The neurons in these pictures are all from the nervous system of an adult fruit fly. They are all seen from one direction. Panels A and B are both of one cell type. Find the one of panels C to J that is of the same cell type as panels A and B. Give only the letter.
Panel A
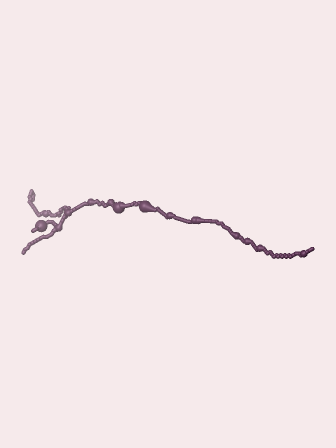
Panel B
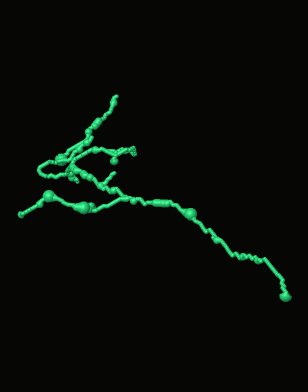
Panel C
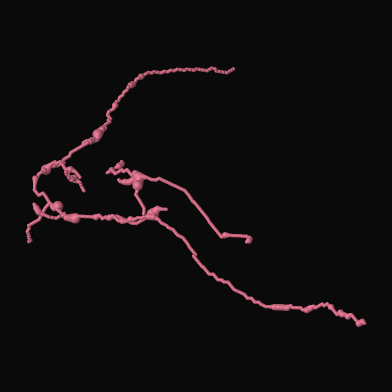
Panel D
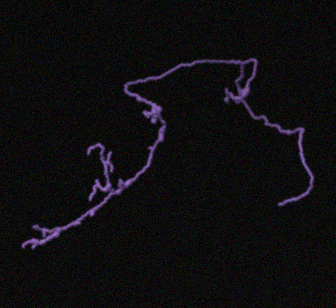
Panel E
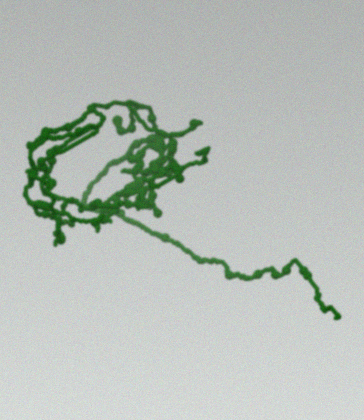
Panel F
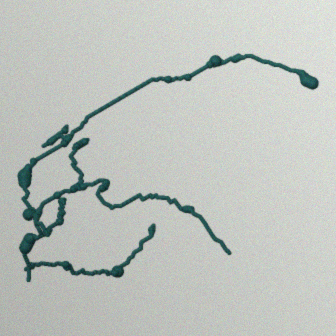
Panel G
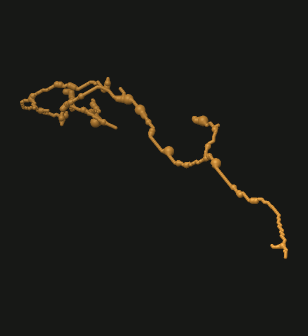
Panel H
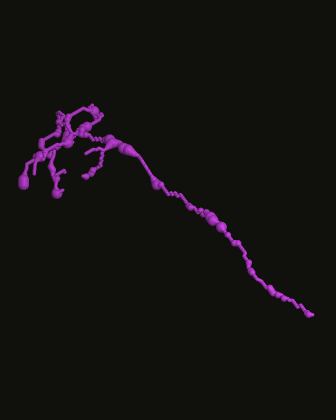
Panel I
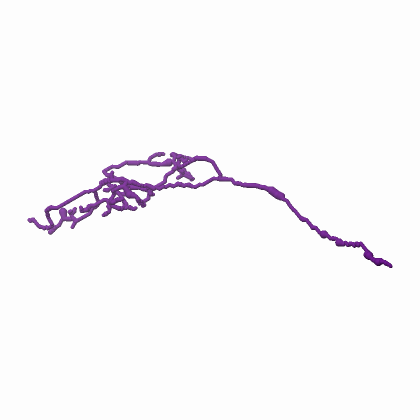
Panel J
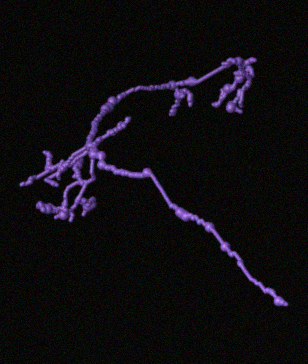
C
